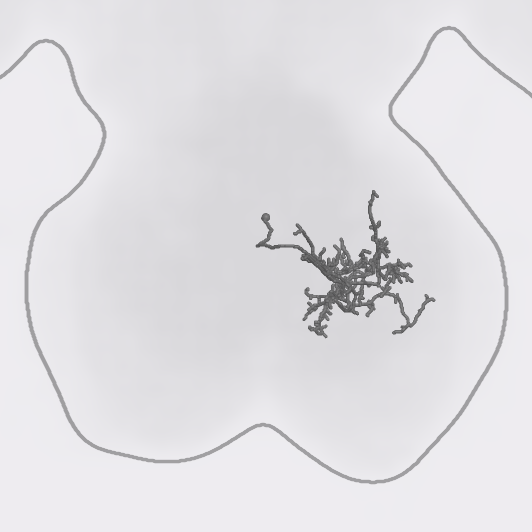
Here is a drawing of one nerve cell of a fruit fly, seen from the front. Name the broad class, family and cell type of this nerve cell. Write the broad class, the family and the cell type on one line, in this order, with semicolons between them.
nerve-cord intrinsic neuron; hemilineage 12B; IN12B056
